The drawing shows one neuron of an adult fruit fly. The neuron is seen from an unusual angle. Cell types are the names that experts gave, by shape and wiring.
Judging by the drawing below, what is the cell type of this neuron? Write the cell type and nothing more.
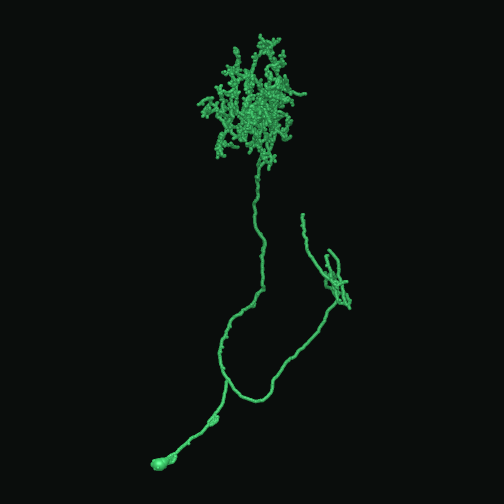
Li23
